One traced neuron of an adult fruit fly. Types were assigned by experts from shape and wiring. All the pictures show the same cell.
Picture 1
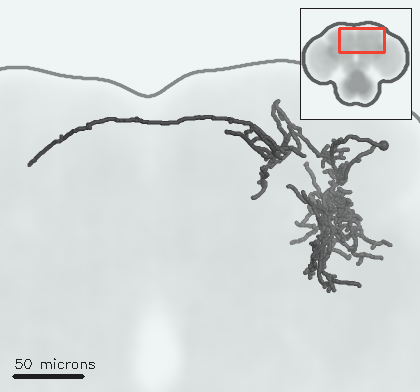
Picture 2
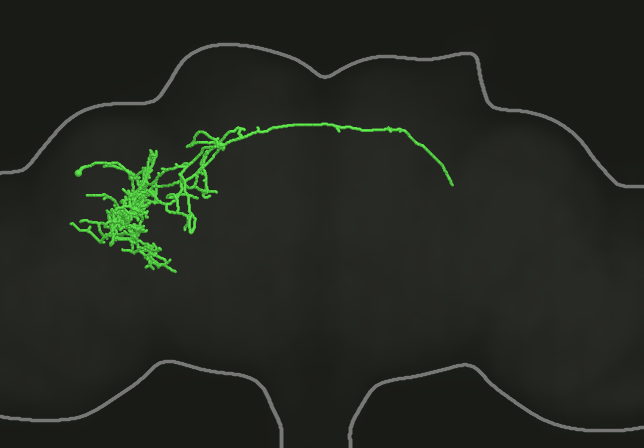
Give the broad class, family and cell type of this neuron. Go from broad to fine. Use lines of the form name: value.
broad class: central-brain intrinsic neuron
family: hemilineage SLPad1_anterior
cell type: AVLP753m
